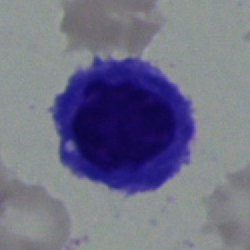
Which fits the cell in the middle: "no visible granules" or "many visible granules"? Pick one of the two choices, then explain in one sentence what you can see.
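No visible granules. No granules can be seen in the cytoplasm.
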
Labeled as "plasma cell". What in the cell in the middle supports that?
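The cell in the middle is a plasma cell.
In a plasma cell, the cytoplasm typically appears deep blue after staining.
Here the cytoplasm is a deep blue, which agrees with that. The nucleus stains a very dark purple, darker than the cytoplasm. The cytoplasm forms a rim that surrounds the whole nucleus. On the left side of the cell, a small pale spot lies in the cytoplasm.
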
